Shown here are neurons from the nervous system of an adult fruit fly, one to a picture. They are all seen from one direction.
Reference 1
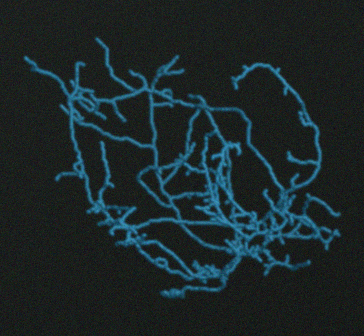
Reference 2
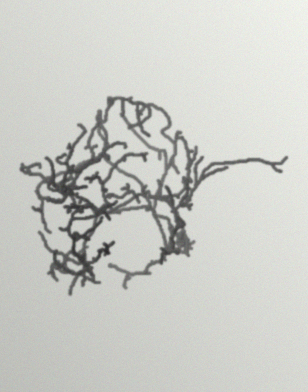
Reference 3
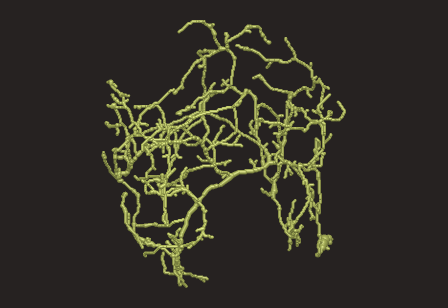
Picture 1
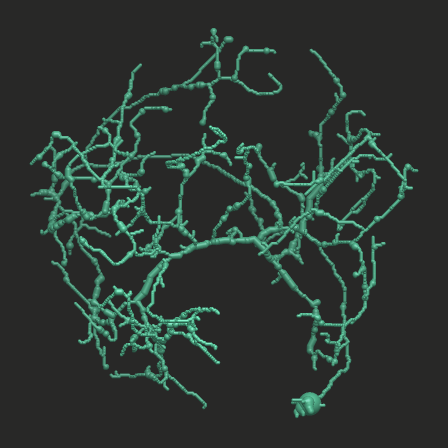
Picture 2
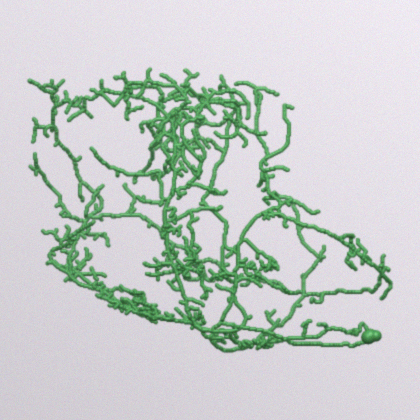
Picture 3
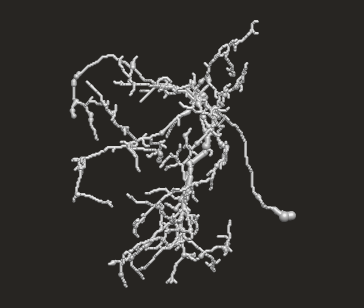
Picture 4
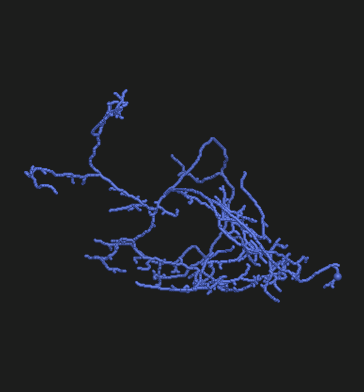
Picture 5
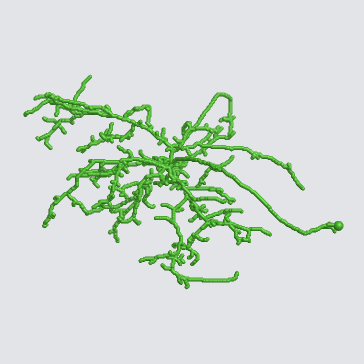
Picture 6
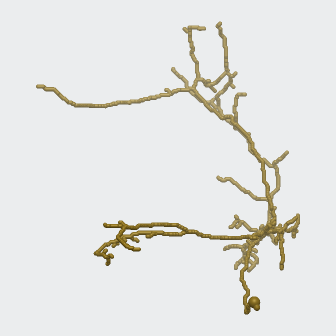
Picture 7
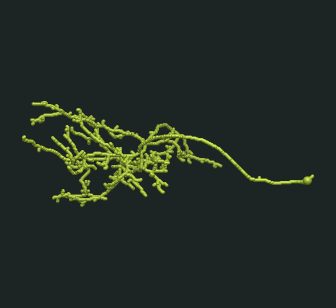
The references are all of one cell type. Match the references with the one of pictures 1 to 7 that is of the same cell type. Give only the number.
1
